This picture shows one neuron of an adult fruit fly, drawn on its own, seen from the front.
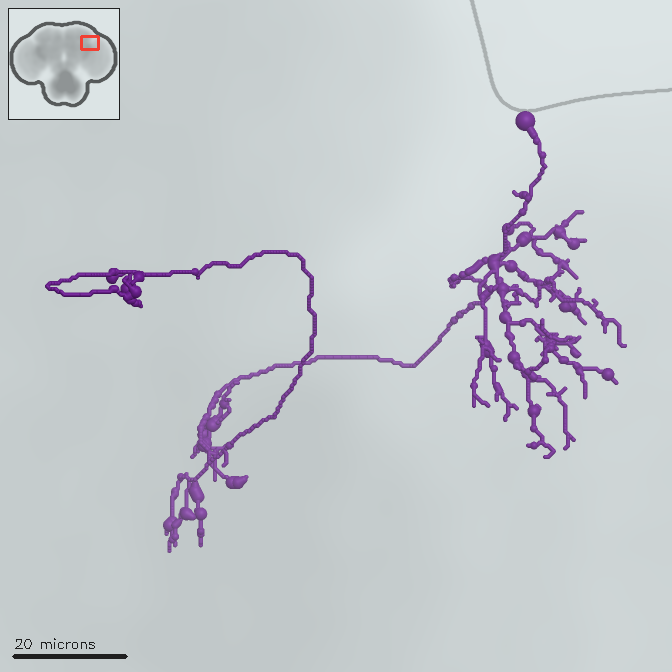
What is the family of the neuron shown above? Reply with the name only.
MeTu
